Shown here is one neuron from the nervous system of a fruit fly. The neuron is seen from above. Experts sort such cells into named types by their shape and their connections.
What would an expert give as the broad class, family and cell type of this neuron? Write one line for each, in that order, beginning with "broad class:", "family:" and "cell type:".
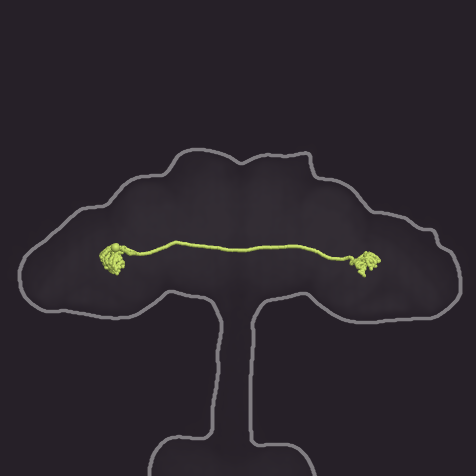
broad class: optic-lobe intrinsic neuron
family: hemilineage VPNp1_lateral
cell type: LC14a-2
